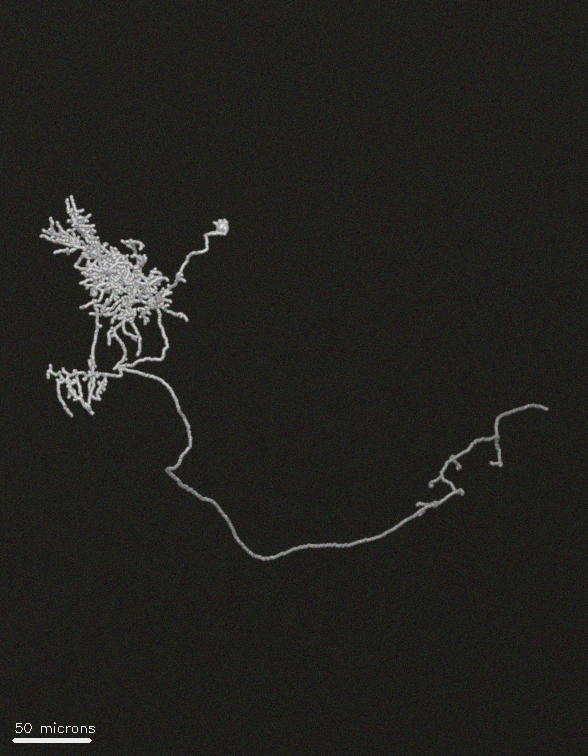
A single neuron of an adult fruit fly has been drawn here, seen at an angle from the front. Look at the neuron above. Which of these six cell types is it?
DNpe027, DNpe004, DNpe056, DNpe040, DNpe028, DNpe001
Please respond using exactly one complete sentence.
The neuron here is of the cell type DNpe001.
